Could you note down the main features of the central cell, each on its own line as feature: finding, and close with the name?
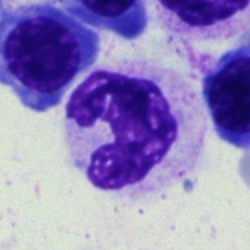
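Nucleus: horseshoe shape, concavity opening to the left
Chromatin: dark purple, coarsely clumped, small paler gaps
Cytoplasm: abundant, pale pinkish-lilac
Granules: fine, pink-violet, scattered through the cytoplasm
Name: band neutrophil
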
